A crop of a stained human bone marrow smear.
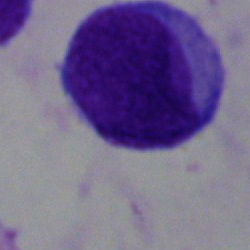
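Blast, the cell in the middle of a stained bone marrow smear. Outline roughly round and smooth. Chromatin staining dark purple throughout the nucleus. Visible cytoplasm forming a crescent on the right side of the cell, with no granules seen.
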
